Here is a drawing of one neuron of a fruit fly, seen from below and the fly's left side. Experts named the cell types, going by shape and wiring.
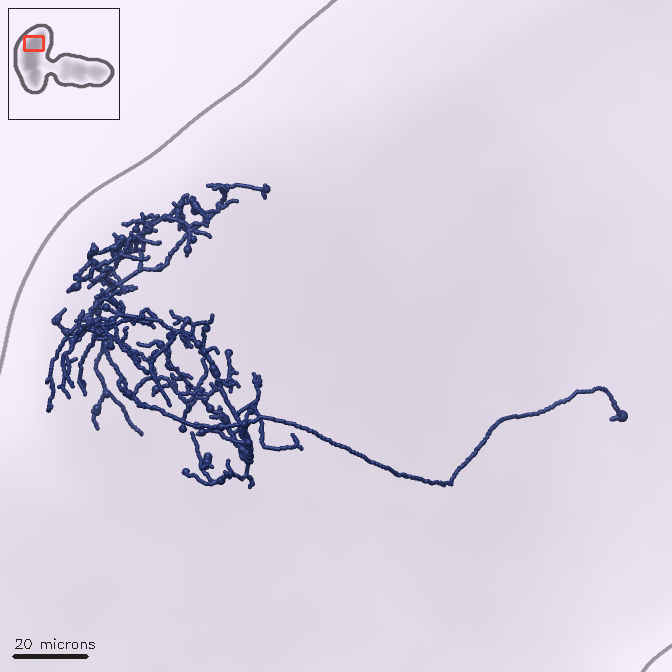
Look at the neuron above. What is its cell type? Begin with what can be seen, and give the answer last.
It is in the brain and does not reach the nerve cord. Its cell body lies on the right of the picture. The picture shows dozens of branch ends. Its broad class is central-brain intrinsic neuron. The cell type is CB1549.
